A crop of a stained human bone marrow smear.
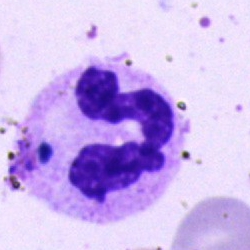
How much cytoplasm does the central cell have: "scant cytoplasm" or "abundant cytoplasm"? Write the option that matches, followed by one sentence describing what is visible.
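Abundant cytoplasm. The cytoplasm is abundant and pale lilac.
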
